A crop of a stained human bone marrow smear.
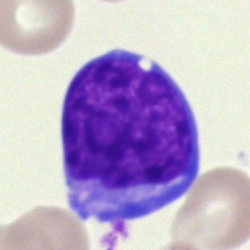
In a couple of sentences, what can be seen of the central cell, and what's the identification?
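Notice the smooth oval outline, taller than it is wide. The chromatin gathers into darker purple patches with paler spaces between them, and the cytoplasm is just a narrow band, mostly at the lower pole. A small round clear spot sits at the top edge. That one's a blast.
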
